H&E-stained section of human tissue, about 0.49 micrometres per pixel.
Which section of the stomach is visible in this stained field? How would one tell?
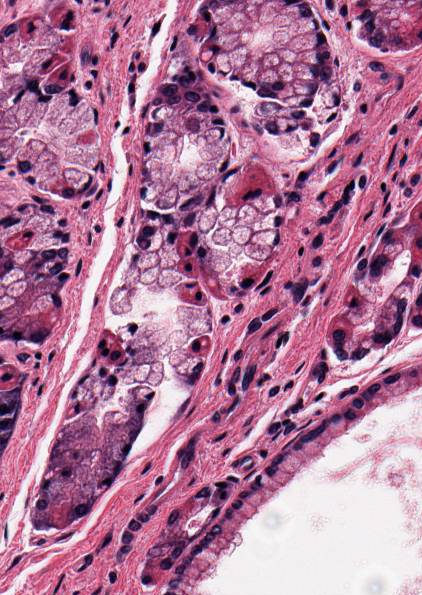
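This is a field of pyloric and cardiac glands. Most of the acinar cells are pale, with finely vacuolated, foamy mucous cytoplasm and dark nuclei flattened against the cell base.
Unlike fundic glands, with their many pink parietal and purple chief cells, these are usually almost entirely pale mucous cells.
Bright pink cells are scattered among the pale acini.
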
